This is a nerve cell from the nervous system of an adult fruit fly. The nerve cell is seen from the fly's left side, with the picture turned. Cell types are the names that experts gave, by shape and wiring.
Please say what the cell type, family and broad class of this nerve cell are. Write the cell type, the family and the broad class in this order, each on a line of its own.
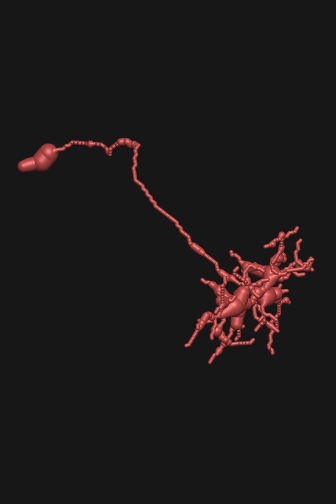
Dm8b
Dm
optic-lobe intrinsic neuron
